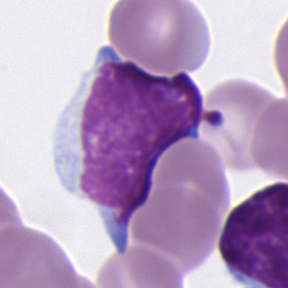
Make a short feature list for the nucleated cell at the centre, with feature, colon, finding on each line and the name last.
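Outline: irregular and angular, not round
Nucleus: irregular in shape, filling most of the cell
Cytoplasm: pale greyish-blue
Projection: small round dark purple knob at the right edge
Name: typical lymphocyte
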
